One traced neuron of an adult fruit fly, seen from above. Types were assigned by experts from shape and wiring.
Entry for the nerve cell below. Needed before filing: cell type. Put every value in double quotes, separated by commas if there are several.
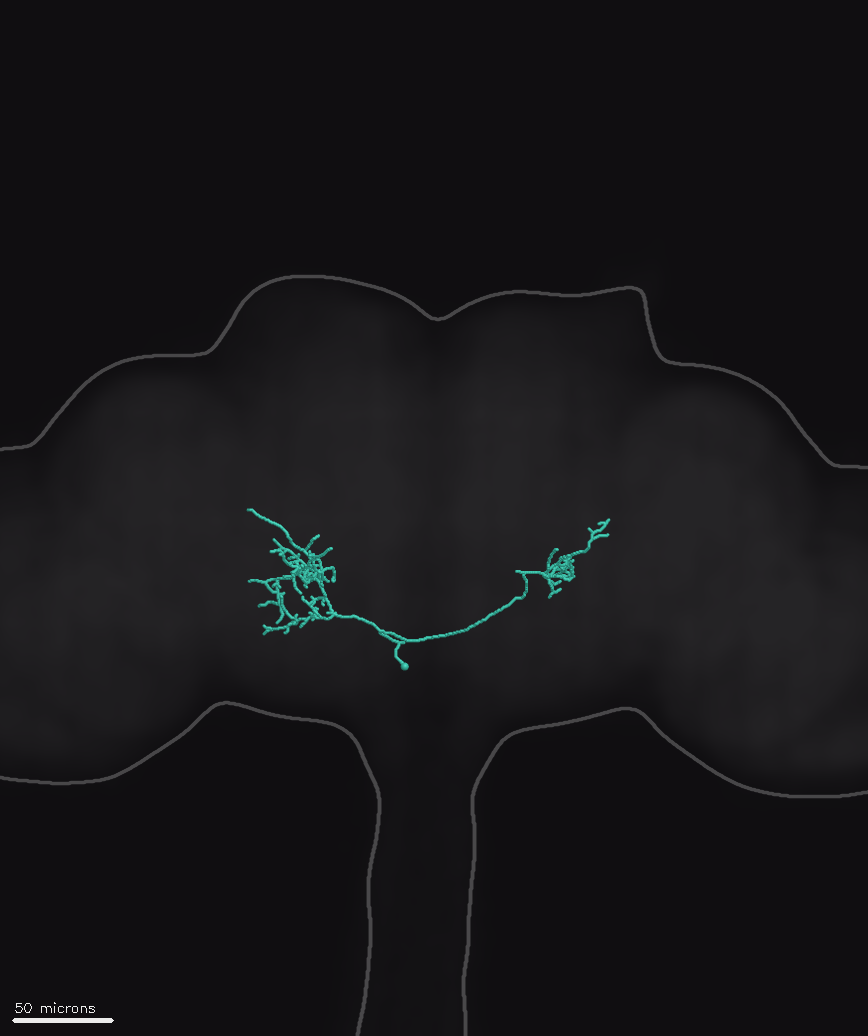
"CB4070"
